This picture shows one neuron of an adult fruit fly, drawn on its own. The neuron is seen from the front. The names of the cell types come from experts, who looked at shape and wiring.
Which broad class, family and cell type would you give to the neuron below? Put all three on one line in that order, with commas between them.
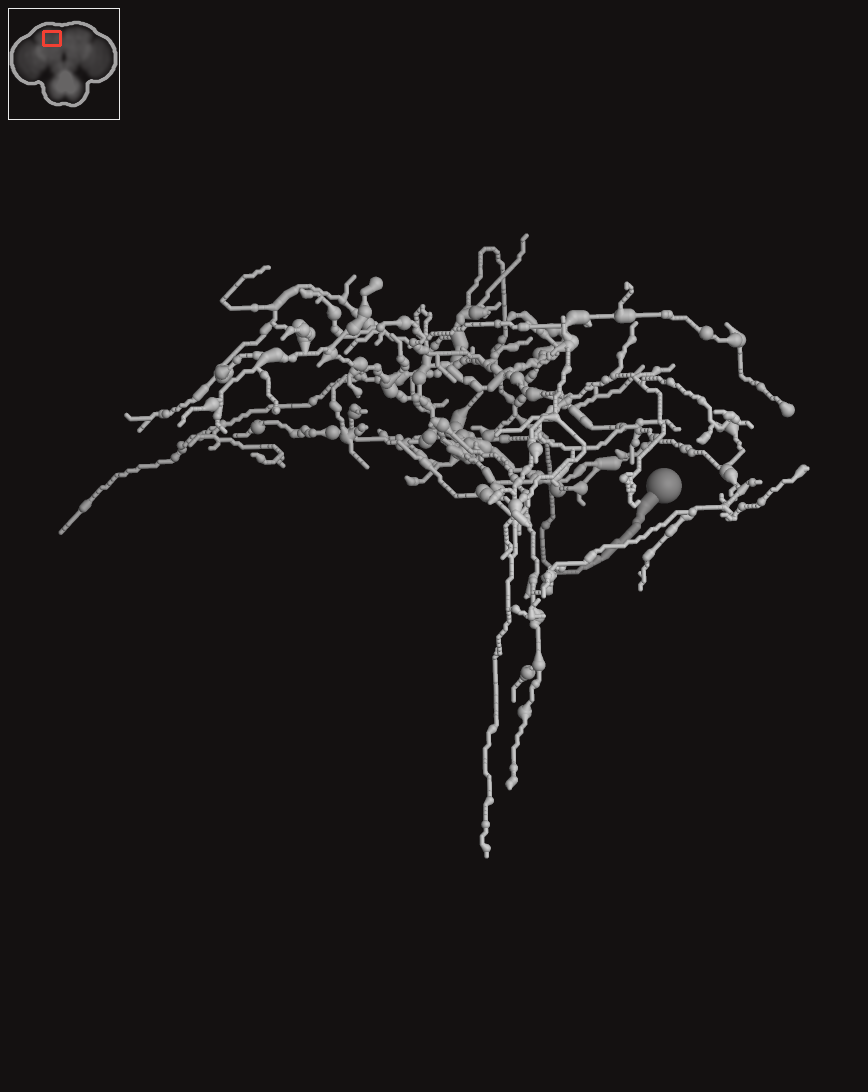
central-brain intrinsic neuron, hemilineage DM6_dorso_lateral, SIP069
